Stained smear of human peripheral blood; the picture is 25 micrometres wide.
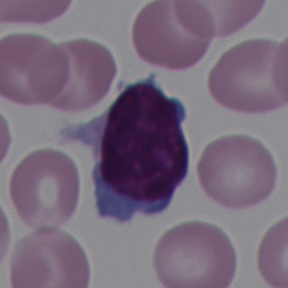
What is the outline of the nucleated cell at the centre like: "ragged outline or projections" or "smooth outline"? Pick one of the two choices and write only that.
Ragged outline or projections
